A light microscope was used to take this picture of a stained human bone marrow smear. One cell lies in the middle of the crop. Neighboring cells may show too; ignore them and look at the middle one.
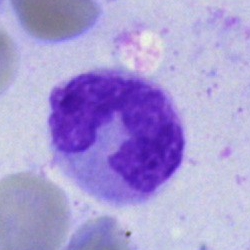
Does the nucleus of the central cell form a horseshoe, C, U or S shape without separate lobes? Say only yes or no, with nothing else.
Yes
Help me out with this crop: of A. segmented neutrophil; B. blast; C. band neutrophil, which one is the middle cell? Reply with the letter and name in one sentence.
The middle of the crop holds a band neutrophil, which points to option C.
